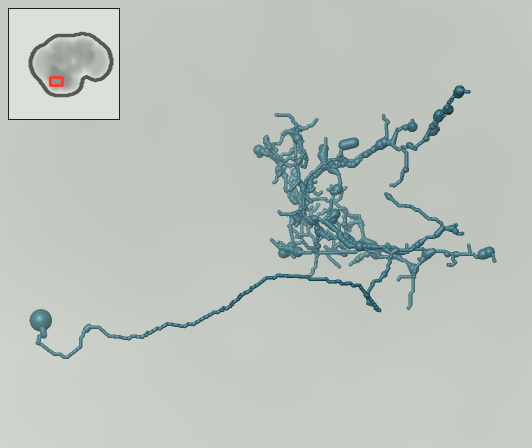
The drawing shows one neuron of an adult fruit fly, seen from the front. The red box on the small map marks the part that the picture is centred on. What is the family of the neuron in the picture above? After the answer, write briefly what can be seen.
Its family is hemilineage 14A. This is a nerve-cord intrinsic neuron. The cell body can be seen at the lower left of the picture. Dozens of branch ends can be seen.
